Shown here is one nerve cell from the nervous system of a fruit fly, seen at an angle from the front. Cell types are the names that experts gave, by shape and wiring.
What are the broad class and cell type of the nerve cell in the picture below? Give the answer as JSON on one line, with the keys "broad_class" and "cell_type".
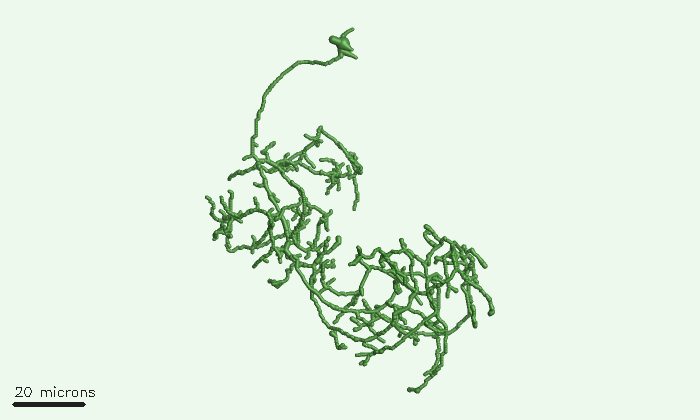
{"broad_class": "nerve-cord intrinsic neuron", "cell_type": "INXXX349"}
